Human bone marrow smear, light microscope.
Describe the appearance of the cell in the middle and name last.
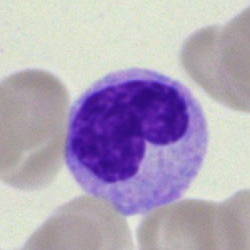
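Nucleus kidney-shaped, notched on its lower right side. Nucleus off-centre, displaced toward the upper left of the cell. Cytoplasm pale lilac, broadest below and to the right of the nucleus. Fine lilac granules scattered throughout the cytoplasm. Cell: metamyelocyte.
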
